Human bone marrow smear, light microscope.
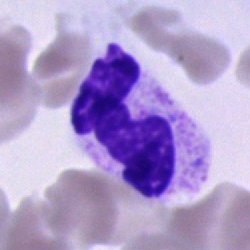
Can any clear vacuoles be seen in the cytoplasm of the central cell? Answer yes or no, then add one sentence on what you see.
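No. No vacuoles are seen in the cytoplasm.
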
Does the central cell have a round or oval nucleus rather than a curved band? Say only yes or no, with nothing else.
No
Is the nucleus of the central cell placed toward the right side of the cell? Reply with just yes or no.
No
